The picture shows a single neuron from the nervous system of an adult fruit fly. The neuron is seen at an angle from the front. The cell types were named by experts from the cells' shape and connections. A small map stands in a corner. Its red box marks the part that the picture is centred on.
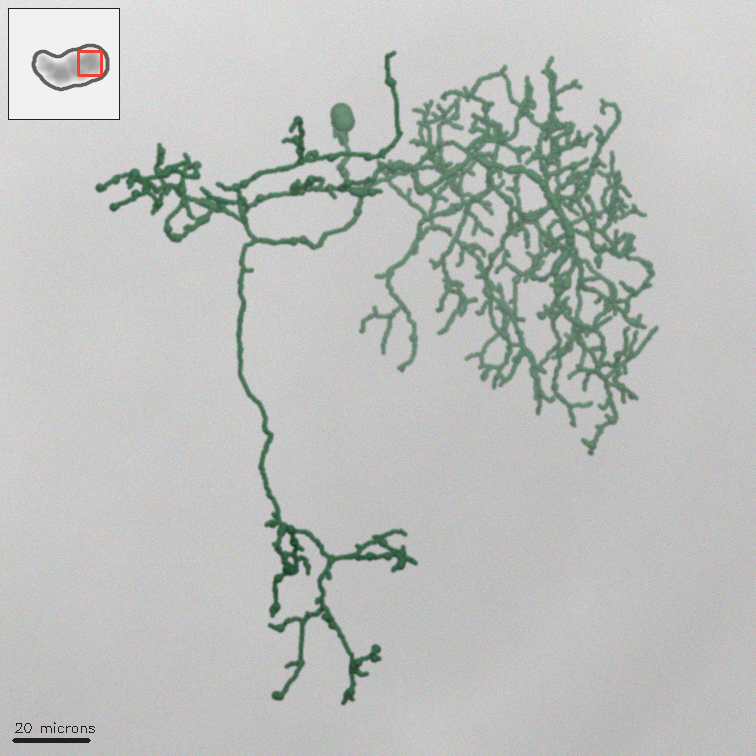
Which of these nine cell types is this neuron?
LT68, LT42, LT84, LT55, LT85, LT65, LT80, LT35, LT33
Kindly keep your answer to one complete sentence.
To the cell type LT85 belongs this neuron.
